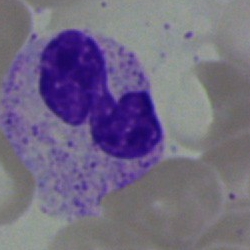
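Band neutrophil, the central cell in this stained human bone marrow smear. First, the nucleus sits in the upper part of the cell, leaving more cytoplasm below it. Second, the chromatin is dense and stains dark purple. Third, the cytoplasm is pale lilac. Last, the image is slightly blurred.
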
